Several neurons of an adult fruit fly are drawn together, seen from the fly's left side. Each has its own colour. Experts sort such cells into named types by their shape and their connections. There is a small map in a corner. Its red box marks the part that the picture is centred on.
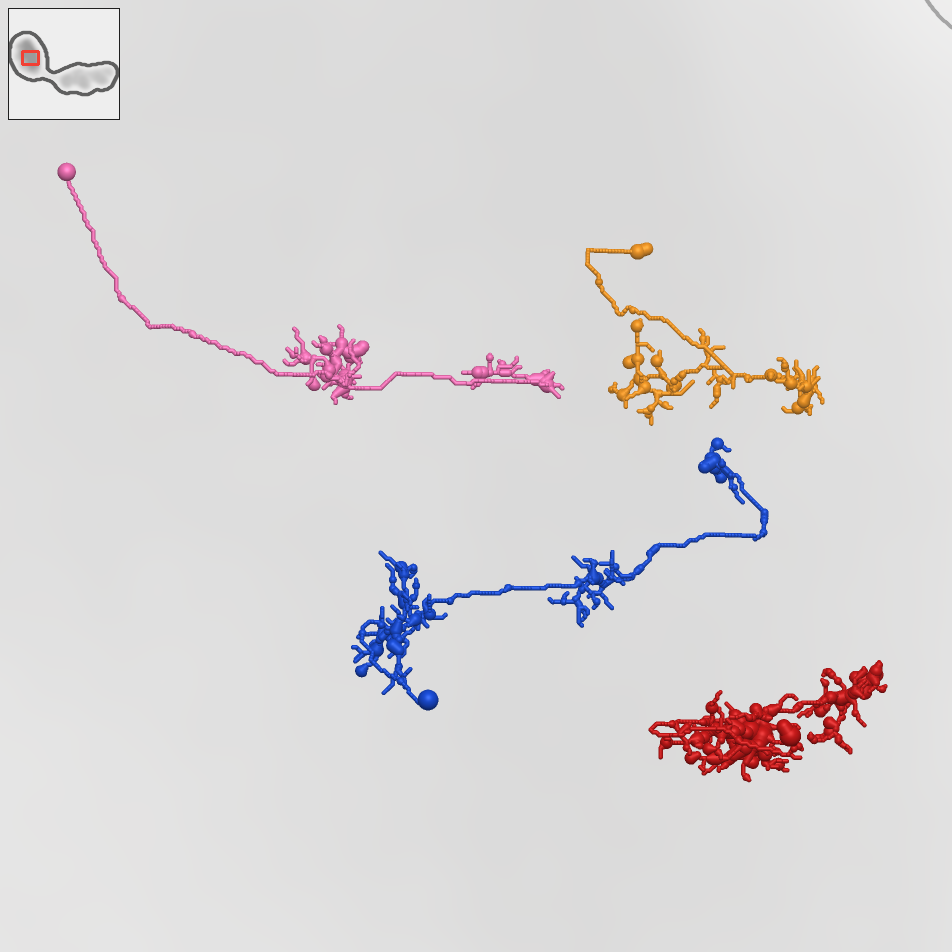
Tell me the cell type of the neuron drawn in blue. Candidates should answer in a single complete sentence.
This neuron is classified under the cell type Tm6.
